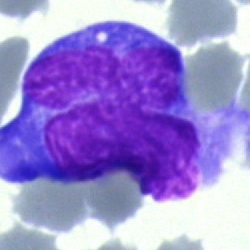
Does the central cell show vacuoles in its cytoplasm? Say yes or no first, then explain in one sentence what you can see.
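Yes. A single small, round, clear vacuole sits in the cytoplasm near the top edge of the cell.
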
